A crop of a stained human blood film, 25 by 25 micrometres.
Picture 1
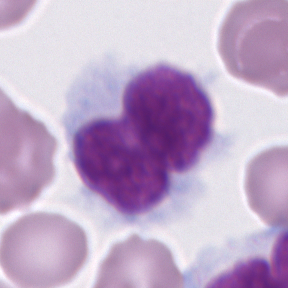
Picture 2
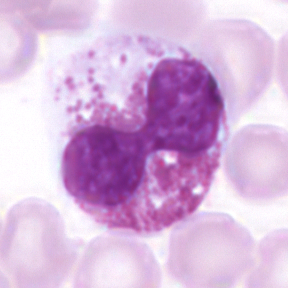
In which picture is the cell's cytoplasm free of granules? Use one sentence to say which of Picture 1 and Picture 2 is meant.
The cell seen in picture 1 shows no granules in its cytoplasm.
